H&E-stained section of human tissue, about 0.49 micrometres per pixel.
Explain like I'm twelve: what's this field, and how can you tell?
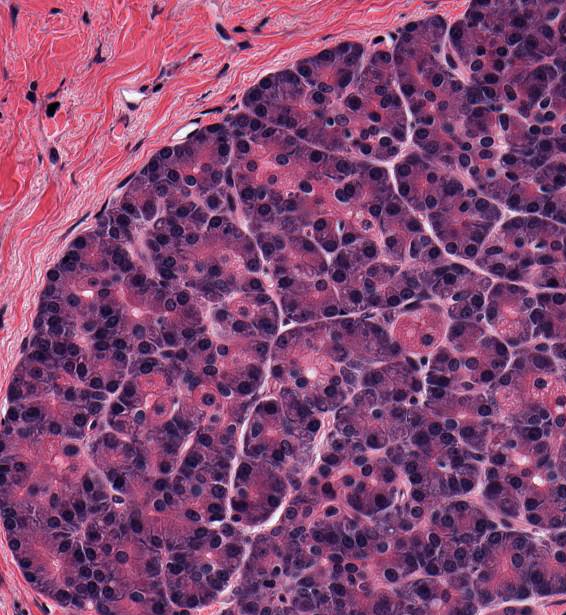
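This is exocrine pancreas: a crowded epithelial sheet from the lower left to the right edge. See the cells gathered into small rounded nests parted by thin branching partitions; a few hold a tiny central white lumen. Their cytoplasm is moderate, pink-purple and granular.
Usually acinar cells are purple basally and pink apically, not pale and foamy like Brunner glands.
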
